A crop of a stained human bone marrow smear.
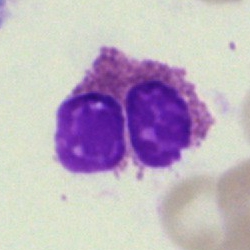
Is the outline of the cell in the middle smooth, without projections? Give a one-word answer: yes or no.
No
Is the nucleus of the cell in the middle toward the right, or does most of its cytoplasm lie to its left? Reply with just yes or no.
No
